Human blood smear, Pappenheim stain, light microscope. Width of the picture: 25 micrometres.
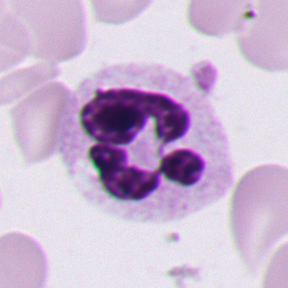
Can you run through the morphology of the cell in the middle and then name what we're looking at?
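Outline: round, smooth. Nucleus: several lobes in a ring around a pale central space; no nucleoli visible. Cytoplasm: fine lilac granules, evenly scattered. Cell: segmented neutrophil.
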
